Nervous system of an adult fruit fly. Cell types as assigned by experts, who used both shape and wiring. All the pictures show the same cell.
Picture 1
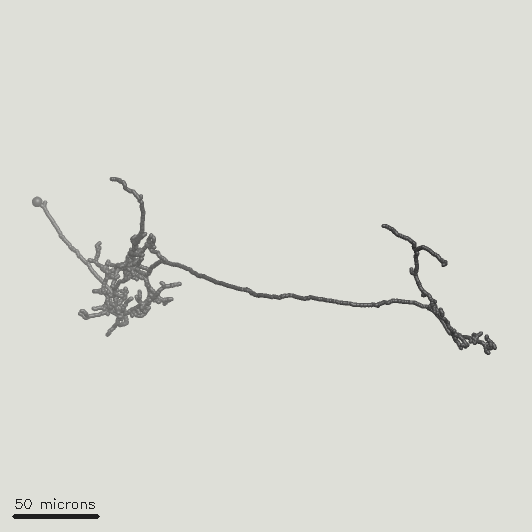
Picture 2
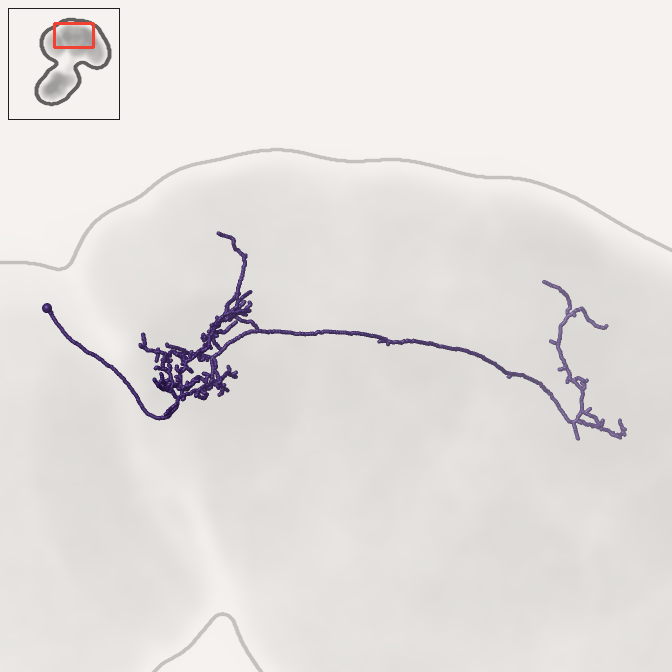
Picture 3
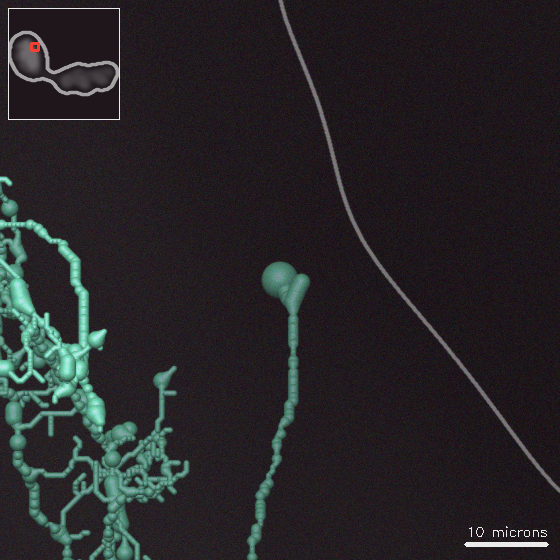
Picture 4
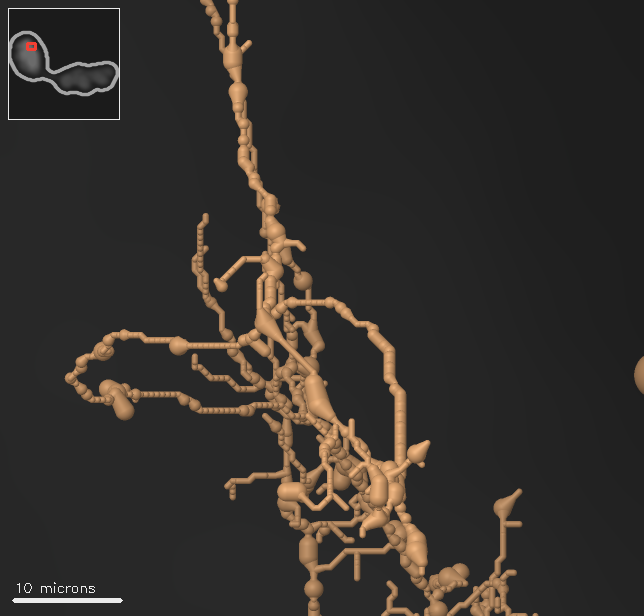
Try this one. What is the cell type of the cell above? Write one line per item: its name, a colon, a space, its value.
cell type: PLP156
